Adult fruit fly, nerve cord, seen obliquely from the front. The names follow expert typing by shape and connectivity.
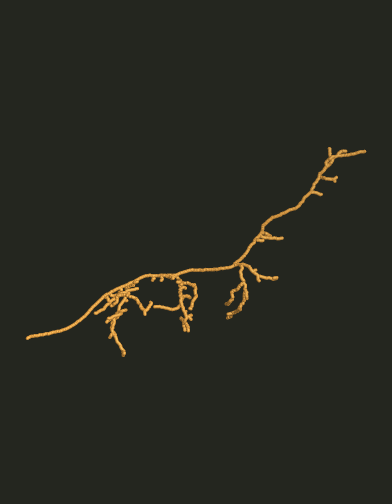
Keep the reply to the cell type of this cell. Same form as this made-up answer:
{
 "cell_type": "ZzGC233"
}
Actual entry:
{
 "cell_type": "DNpe002"
}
